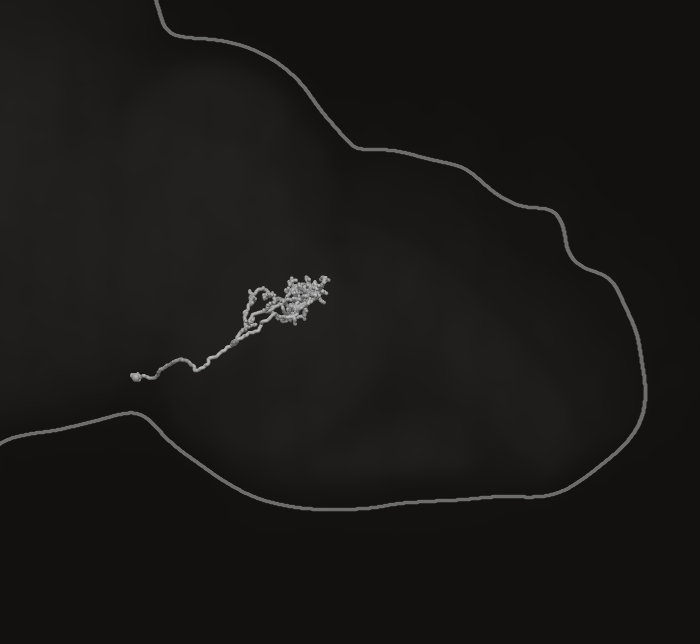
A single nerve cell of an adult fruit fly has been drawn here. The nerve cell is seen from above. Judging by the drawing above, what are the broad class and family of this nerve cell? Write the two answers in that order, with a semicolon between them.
optic-lobe intrinsic neuron; Li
